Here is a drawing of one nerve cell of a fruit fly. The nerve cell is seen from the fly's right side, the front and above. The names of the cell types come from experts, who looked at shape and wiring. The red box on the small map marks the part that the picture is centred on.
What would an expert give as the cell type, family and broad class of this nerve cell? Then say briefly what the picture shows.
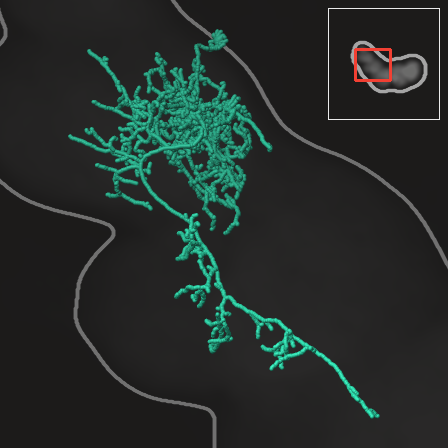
Its cell type is IN18B009. The family is hemilineage 18B. It is a nerve-cord intrinsic neuron. The picture shows dozens of branch ends. As drawn here it is taller than it is wide.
